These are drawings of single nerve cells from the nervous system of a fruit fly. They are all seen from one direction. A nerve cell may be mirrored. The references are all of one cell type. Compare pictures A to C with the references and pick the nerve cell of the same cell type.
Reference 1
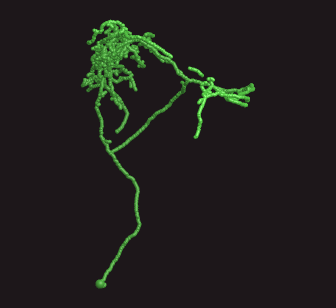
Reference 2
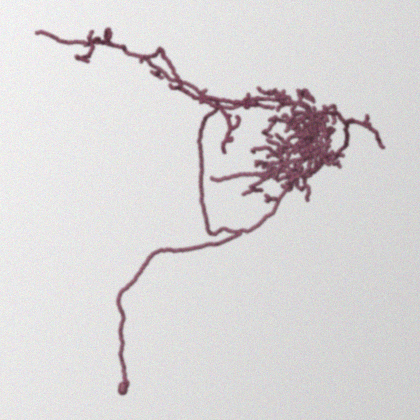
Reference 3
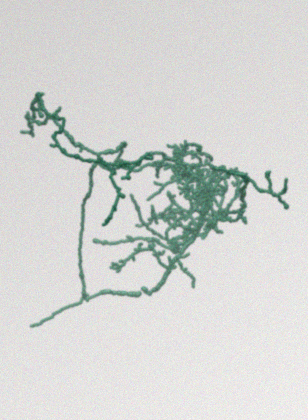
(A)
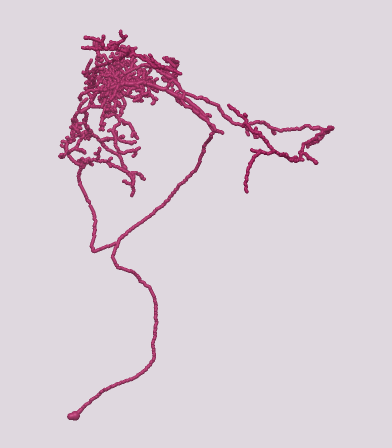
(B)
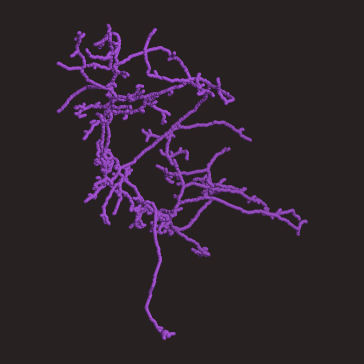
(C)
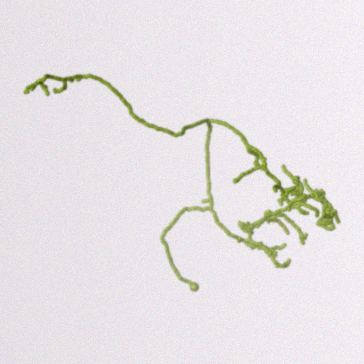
A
